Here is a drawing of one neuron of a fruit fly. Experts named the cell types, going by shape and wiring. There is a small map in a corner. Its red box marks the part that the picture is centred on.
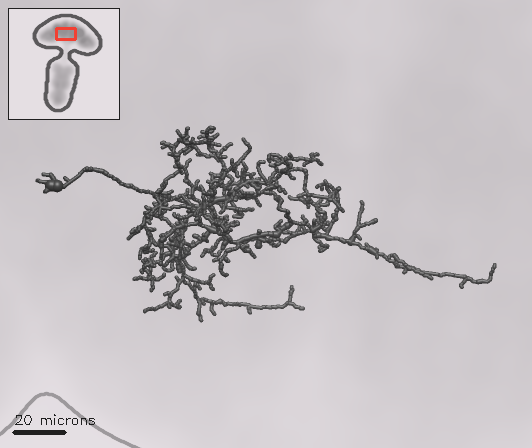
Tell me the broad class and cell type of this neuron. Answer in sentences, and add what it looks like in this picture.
This is a central-brain intrinsic neuron. The cell type is GNG225. The cell body can be seen on the left of the picture. By the scale bar it is about 180 microns wide in this view. Dozens of branch ends can be seen.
